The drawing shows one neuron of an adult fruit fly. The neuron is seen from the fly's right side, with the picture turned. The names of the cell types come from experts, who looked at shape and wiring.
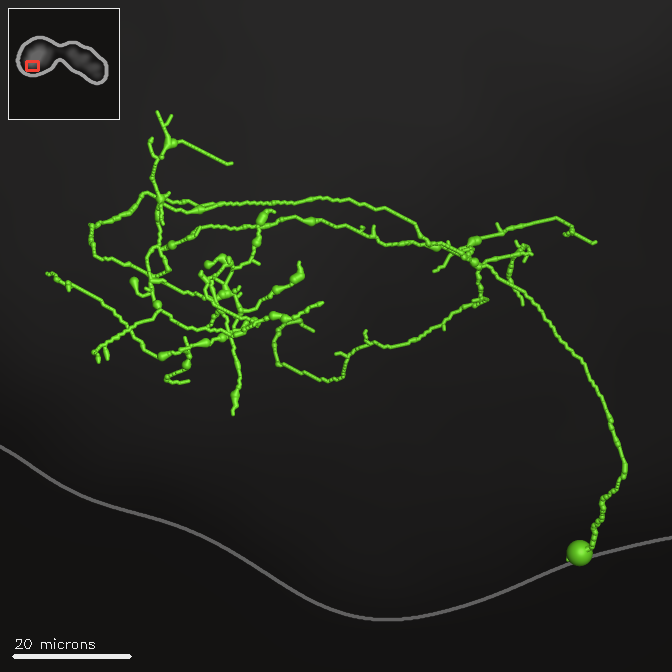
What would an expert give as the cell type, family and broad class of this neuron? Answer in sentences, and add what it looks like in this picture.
The cell type is SIP047. Its family is hemilineage VLPd&p1_posterior. Its broad class is central-brain intrinsic neuron. The cell body is at the lower right of the picture. From left to right in the picture it spans about 100 microns. Dozens of branch ends can be seen.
